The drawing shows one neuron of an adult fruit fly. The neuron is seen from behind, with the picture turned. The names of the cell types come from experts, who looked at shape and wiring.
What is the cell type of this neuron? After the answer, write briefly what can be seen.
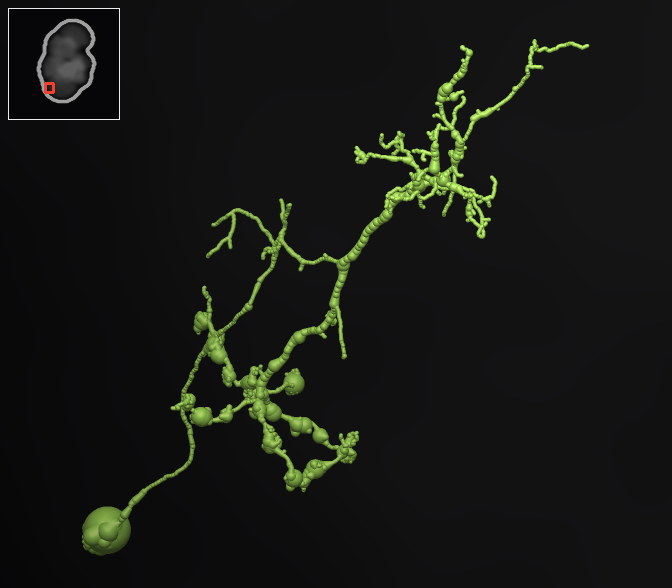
It is of cell type Mi13. This is an optic-lobe intrinsic neuron. Dozens of branch ends can be seen. In this view it is about as wide as it is tall.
